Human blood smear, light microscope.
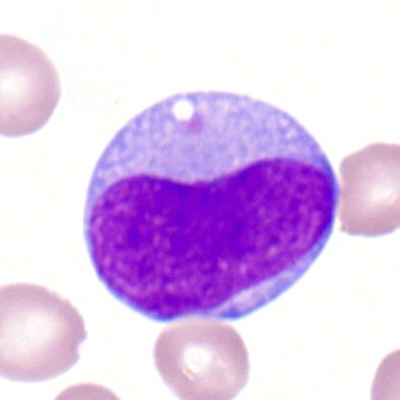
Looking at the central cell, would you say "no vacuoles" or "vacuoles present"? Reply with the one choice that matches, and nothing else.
Vacuoles present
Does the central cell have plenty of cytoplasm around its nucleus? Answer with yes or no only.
Yes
